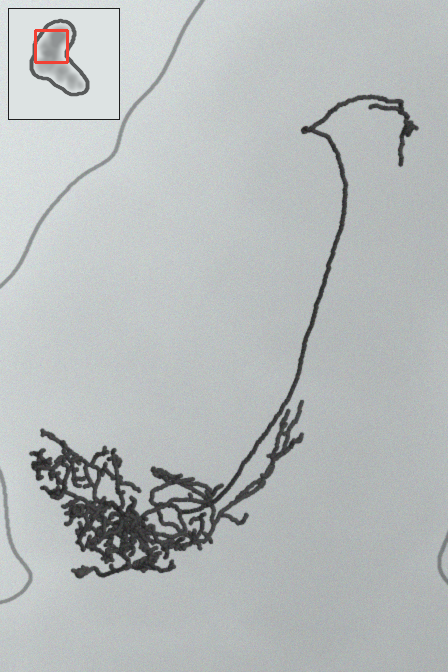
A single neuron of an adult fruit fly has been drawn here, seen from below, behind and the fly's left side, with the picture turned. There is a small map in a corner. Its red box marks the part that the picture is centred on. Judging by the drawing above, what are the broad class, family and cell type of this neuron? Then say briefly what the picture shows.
Its broad class is central-brain intrinsic neuron. Its family is hemilineage VLPl&d1_lateral. Its cell type is AVLP722m. The cell body is at the lower left of the picture. The picture shows dozens of branch ends.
